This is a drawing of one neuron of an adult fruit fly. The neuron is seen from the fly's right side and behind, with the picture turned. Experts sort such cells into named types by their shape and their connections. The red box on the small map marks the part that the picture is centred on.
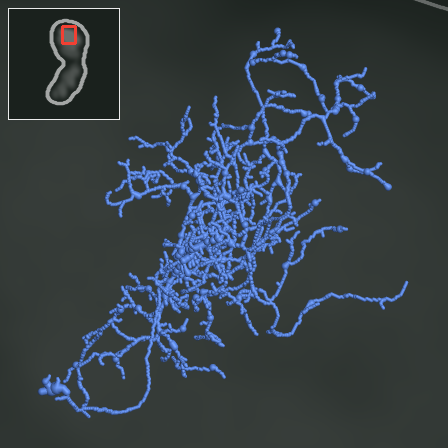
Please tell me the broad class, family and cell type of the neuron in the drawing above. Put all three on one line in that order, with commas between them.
central-brain intrinsic neuron, hemilineage VLPp&l1_anterior, PVLP096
